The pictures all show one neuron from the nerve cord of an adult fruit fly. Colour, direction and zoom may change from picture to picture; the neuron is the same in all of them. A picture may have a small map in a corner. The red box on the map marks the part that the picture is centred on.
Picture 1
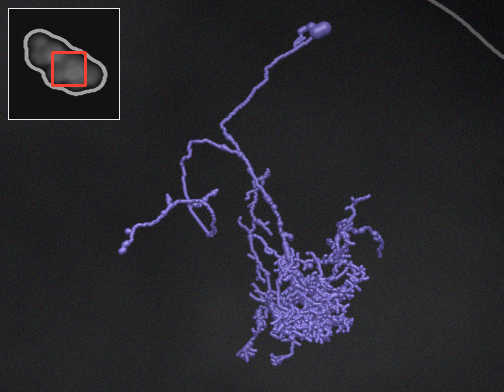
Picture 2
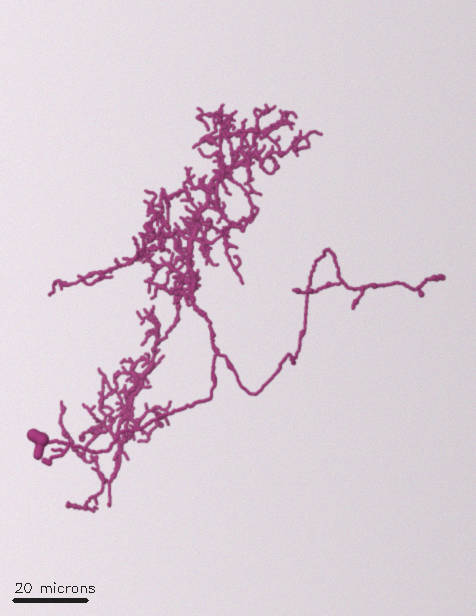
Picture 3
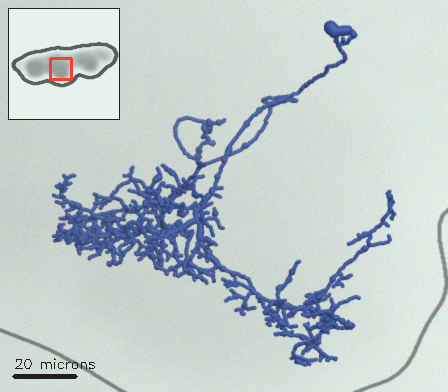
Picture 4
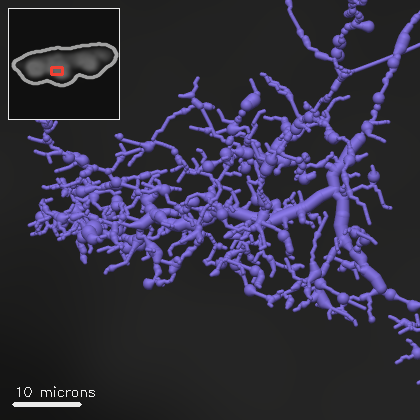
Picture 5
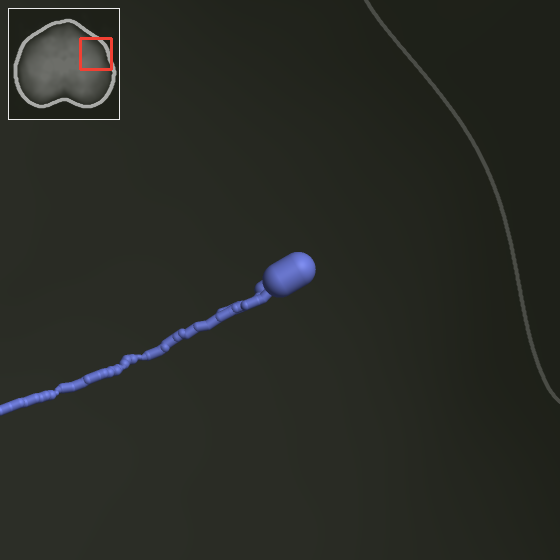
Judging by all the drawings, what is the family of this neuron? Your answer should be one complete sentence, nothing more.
It is hemilineage 23B that is the family of this neuron.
